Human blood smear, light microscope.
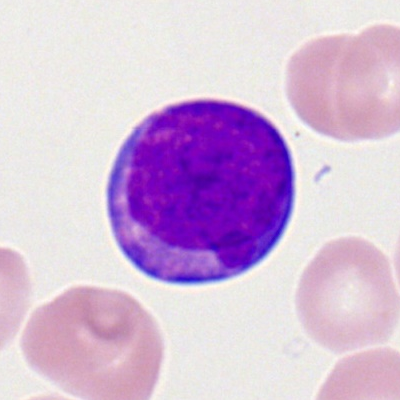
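Myeloblast, centre of the field. The outline is round and smooth. Scant blue cytoplasm forms a rim, widest at the lower left, where a paler zone lies beside the nucleus. No distinct granules are seen in the cytoplasm.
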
